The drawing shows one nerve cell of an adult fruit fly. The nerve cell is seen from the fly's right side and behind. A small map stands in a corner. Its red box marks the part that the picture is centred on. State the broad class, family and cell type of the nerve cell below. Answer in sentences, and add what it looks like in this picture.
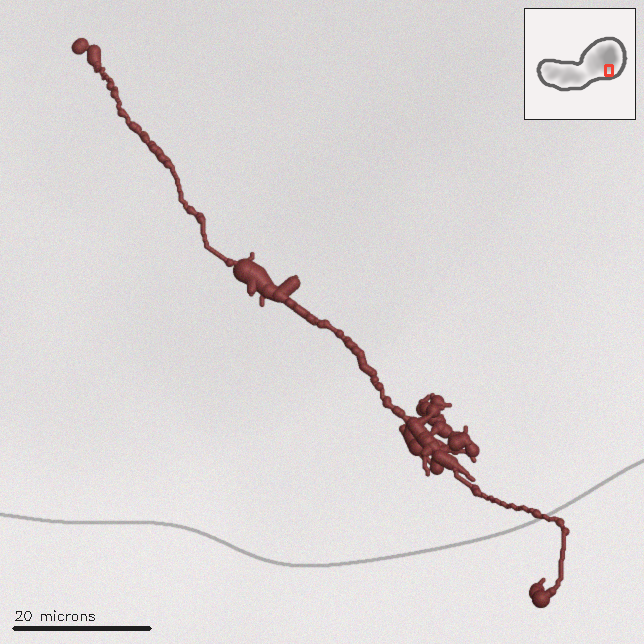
This is an optic-lobe intrinsic neuron. The family is Tm. It is of cell type Tm1. The cell body can be seen at the lower right of the picture. From top to bottom in the picture it spans about 80 microns.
